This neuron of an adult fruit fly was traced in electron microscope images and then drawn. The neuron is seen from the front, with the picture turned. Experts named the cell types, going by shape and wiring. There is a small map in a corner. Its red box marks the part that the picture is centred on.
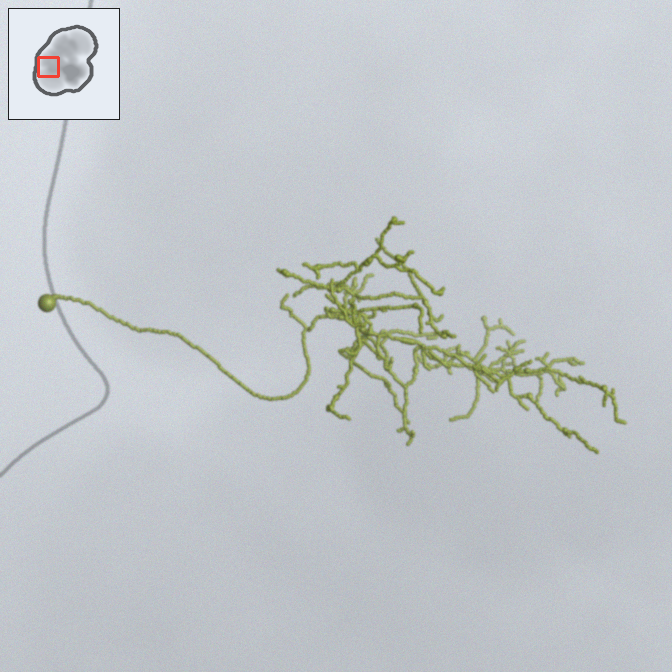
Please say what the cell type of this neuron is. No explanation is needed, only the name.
AVLP002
